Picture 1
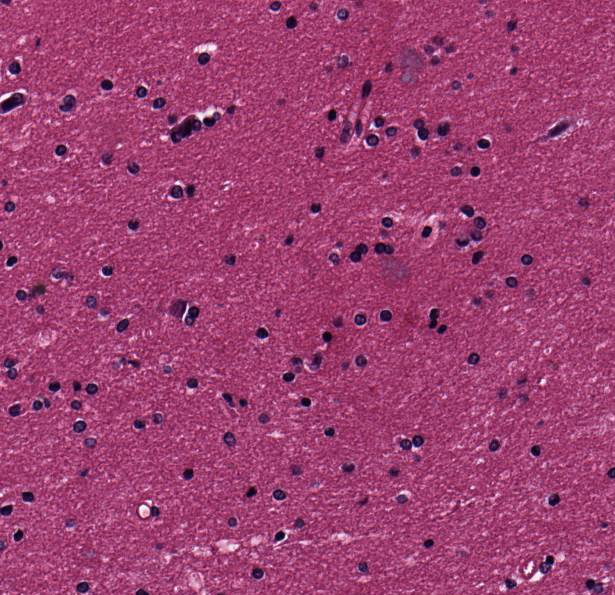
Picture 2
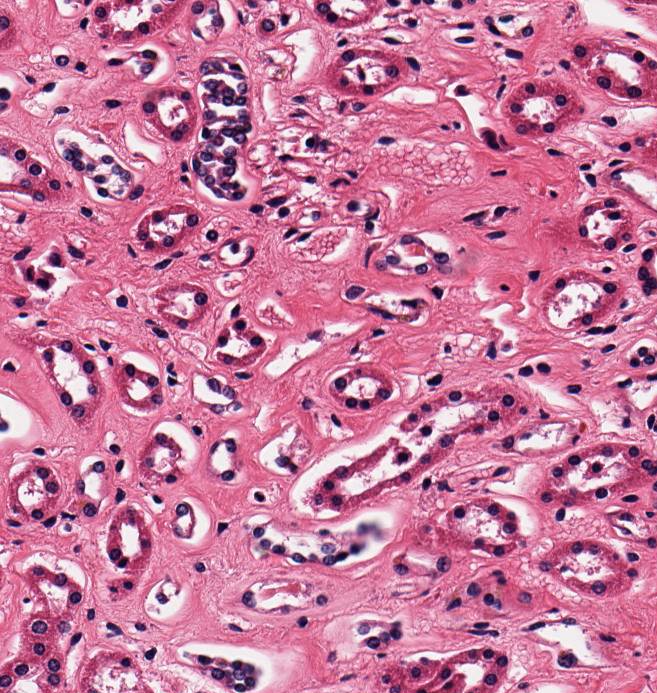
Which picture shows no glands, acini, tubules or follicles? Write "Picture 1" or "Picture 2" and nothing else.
Picture 1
